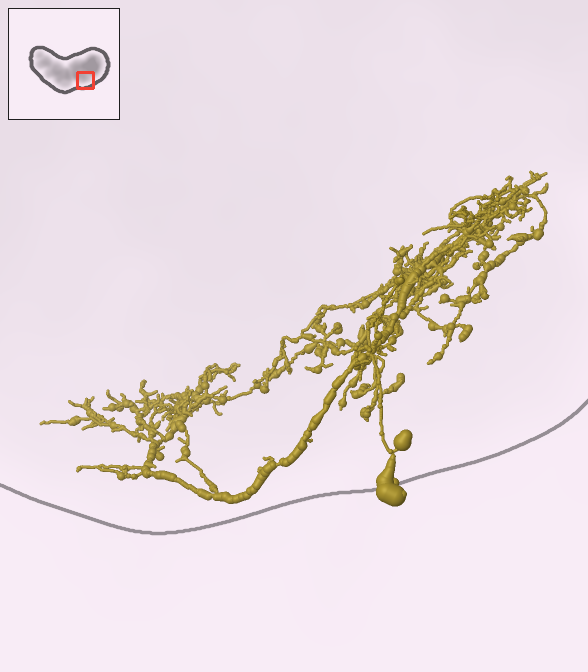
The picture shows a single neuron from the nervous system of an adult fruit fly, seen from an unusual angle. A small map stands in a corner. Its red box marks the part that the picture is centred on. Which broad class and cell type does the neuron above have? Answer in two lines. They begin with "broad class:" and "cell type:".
broad class: central-brain intrinsic neuron
cell type: GNG167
